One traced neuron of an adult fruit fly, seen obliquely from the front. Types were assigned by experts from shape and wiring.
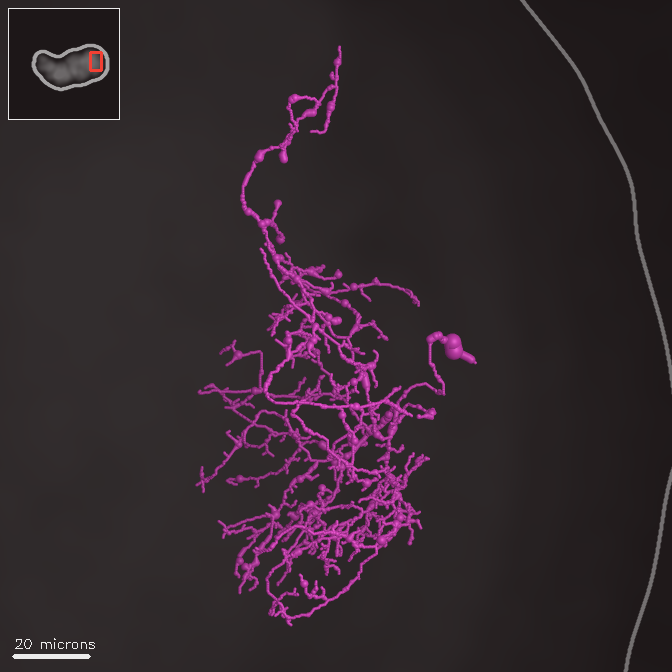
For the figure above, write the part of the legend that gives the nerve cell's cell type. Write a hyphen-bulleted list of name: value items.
- cell type: AVLP309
